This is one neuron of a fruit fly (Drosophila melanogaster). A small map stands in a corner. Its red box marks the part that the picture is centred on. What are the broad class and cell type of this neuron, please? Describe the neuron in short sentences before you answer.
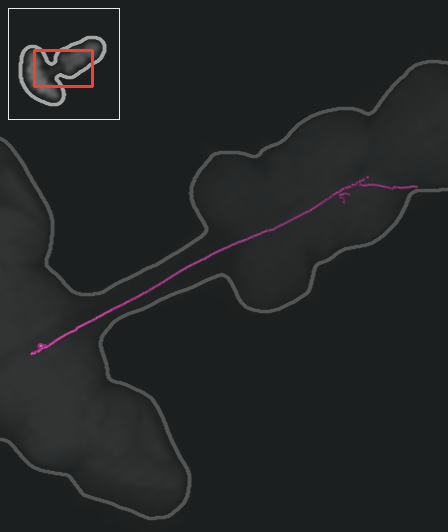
It reaches both the brain and the nerve cord, passing through the neck. In this view it is wider than it is tall. This is a sensory neuron ascending to the brain. It is of cell type SAxx02.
